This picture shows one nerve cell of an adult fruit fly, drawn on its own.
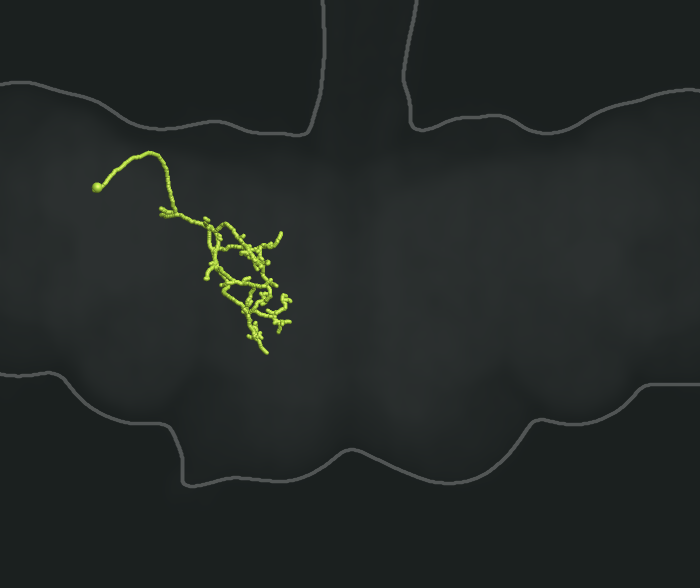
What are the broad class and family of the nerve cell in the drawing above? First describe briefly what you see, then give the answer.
In this view it is about as wide as it is tall. It is a central-brain intrinsic neuron. Its family is hemilineage SLPad1_posterior.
